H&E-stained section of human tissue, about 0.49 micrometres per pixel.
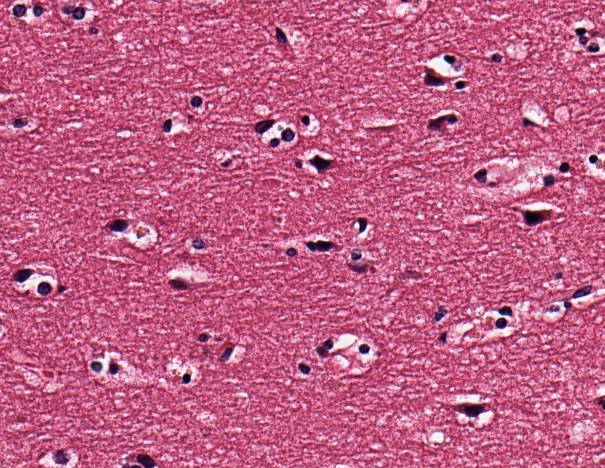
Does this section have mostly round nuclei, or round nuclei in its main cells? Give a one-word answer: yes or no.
Yes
